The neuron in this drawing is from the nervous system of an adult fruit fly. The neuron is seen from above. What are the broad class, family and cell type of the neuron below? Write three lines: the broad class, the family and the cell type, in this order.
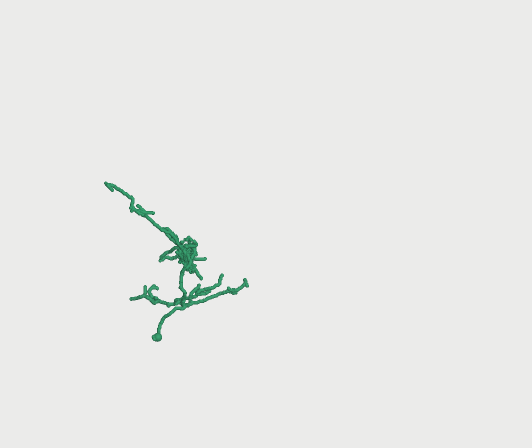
central-brain intrinsic neuron
hemilineage PSp3
CB1269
